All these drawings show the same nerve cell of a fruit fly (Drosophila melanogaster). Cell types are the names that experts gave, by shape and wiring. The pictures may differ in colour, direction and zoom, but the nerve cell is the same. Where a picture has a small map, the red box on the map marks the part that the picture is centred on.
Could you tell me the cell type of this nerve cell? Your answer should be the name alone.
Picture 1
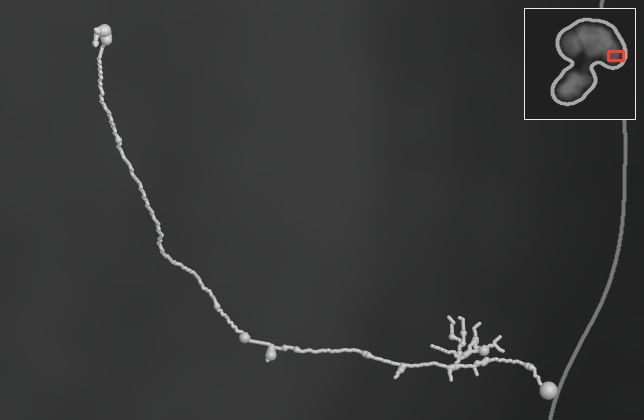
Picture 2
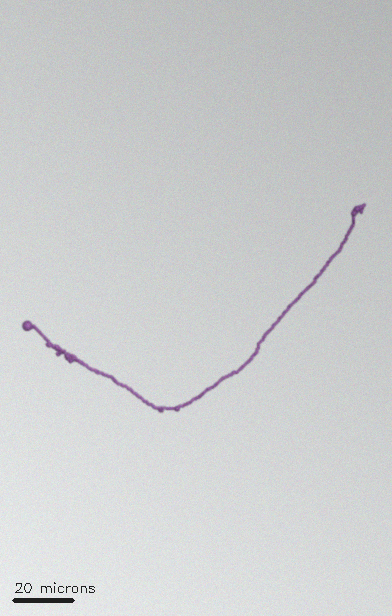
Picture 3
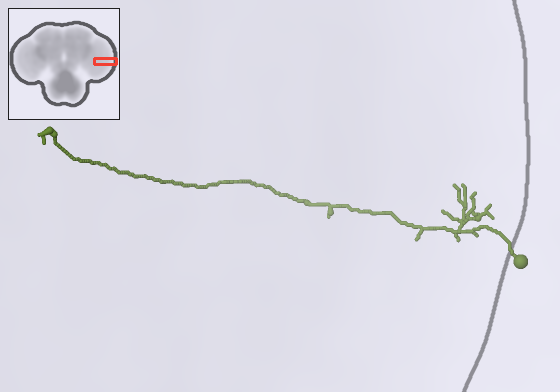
Tm9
